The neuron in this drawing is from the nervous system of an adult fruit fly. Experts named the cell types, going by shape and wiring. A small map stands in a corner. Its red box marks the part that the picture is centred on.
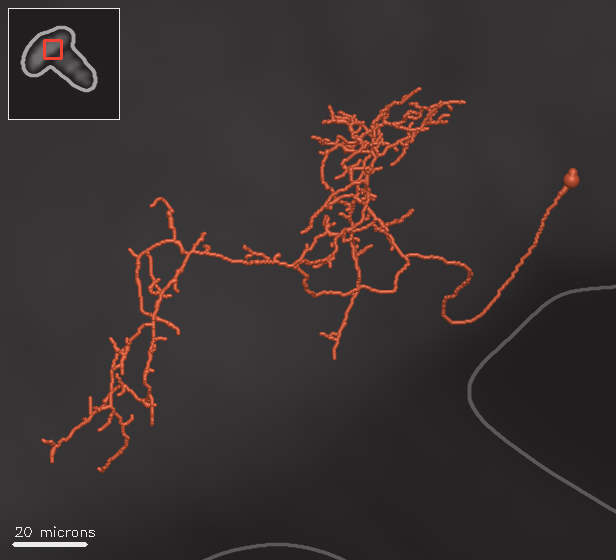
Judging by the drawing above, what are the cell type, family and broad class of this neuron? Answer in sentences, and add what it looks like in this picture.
It is of cell type CB2290. The family is hemilineage LHp1. It is a central-brain intrinsic neuron. By the scale bar it is about 150 microns wide in this view. Dozens of branch ends can be seen.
